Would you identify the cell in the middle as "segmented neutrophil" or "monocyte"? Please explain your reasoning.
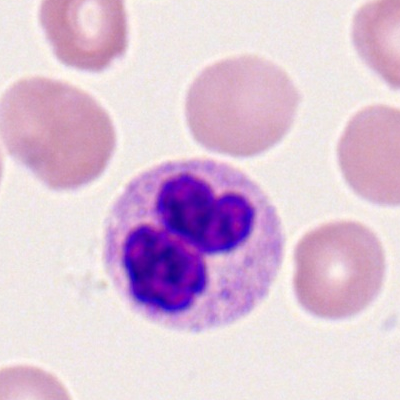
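It is a segmented neutrophil. See how the nucleus is divided into several separate lobes, set in a diagonal band from lower left to upper right.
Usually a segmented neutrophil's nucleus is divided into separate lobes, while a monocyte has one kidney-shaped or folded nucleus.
The cytoplasm here is plentiful and pale pinkish-lilac, with fine pinkish-purple granules.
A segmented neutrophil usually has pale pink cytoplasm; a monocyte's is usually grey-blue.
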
